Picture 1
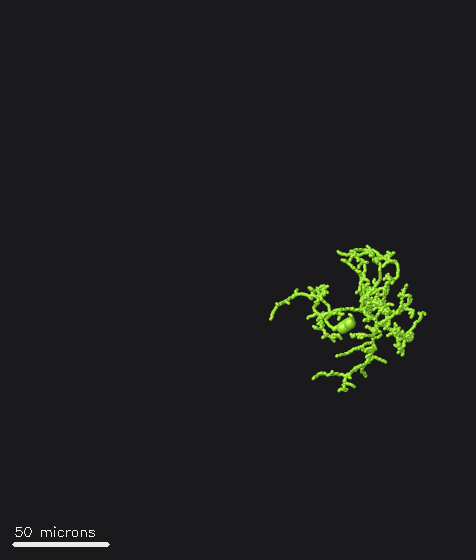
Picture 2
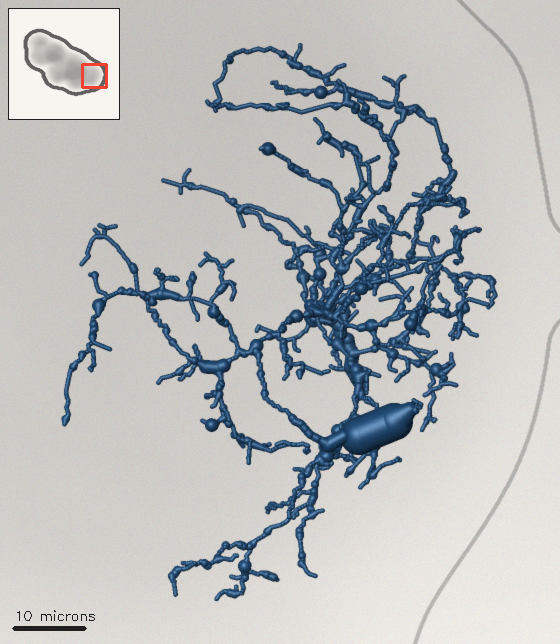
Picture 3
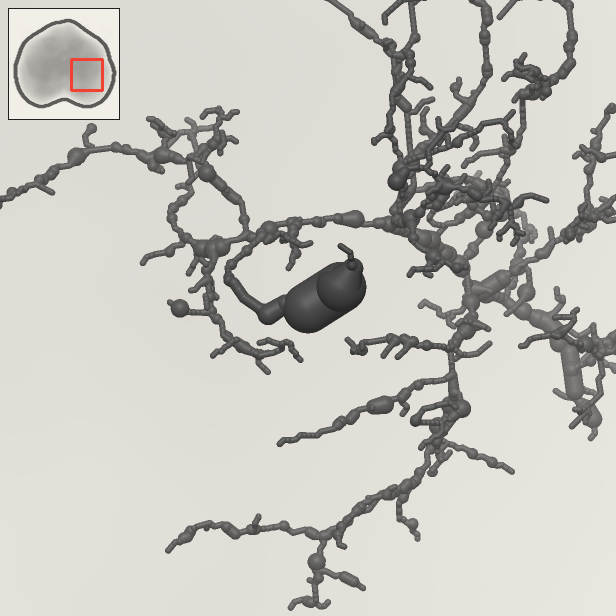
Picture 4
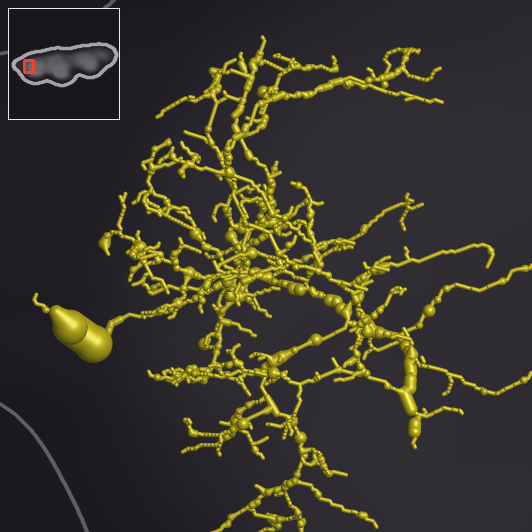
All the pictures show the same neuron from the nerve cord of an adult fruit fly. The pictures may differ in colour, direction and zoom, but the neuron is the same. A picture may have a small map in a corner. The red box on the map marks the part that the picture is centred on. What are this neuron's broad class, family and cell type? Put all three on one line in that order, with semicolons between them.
motor neuron of the nerve cord; hemilineage 15B; Ta levator MN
